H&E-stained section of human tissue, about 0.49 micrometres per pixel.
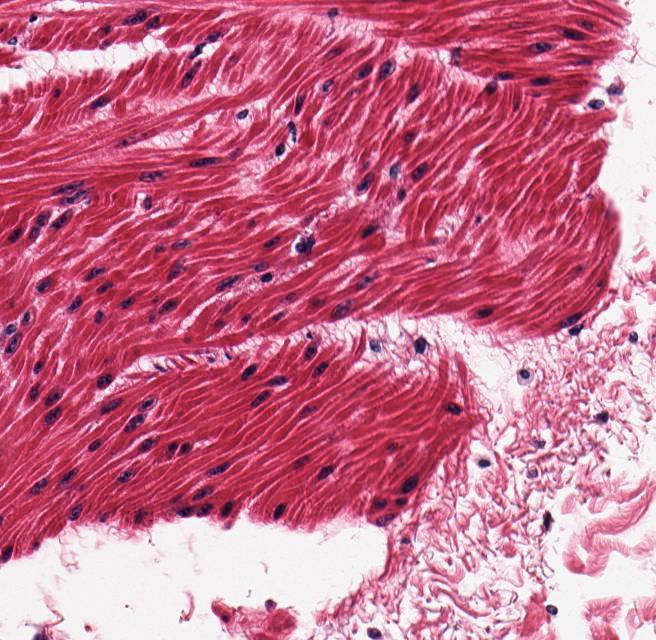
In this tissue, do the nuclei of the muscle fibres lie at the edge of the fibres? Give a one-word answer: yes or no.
No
